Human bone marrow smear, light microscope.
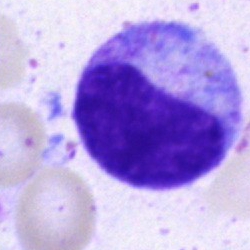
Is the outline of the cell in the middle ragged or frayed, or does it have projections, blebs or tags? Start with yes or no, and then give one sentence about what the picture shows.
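No. The cell outline is round and smooth.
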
